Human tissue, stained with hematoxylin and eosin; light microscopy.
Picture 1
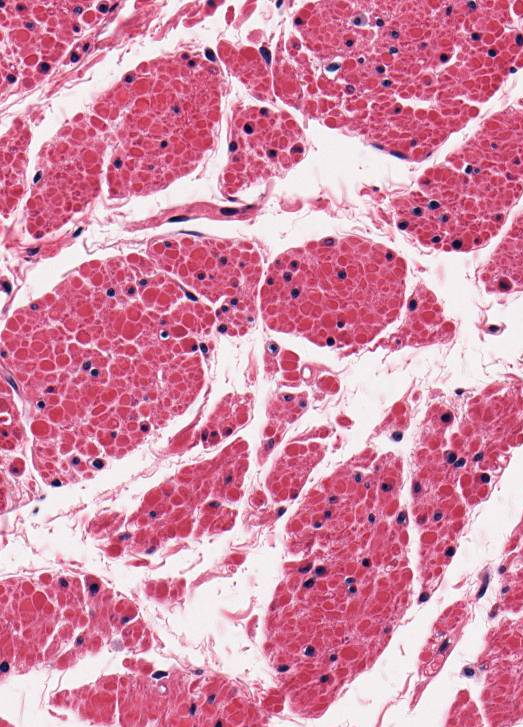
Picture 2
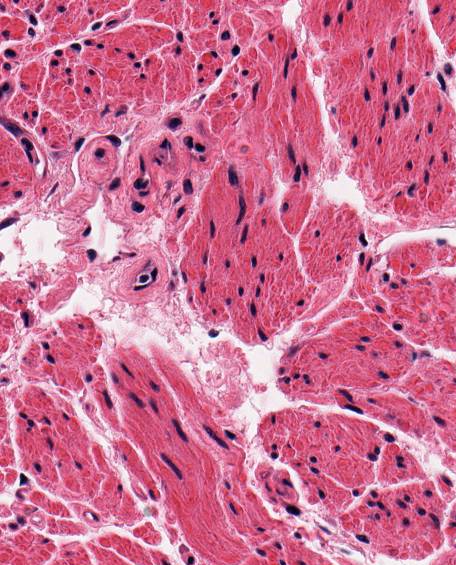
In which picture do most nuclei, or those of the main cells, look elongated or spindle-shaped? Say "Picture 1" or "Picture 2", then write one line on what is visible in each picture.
Picture 2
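What picture 1 shows: Only a minority of the cell profiles contain a round, dark-staining nucleus.
What picture 2 shows: In lengthwise-cut cells the nuclei are dark, elongated and cigar-shaped, lying singly within the cells.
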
